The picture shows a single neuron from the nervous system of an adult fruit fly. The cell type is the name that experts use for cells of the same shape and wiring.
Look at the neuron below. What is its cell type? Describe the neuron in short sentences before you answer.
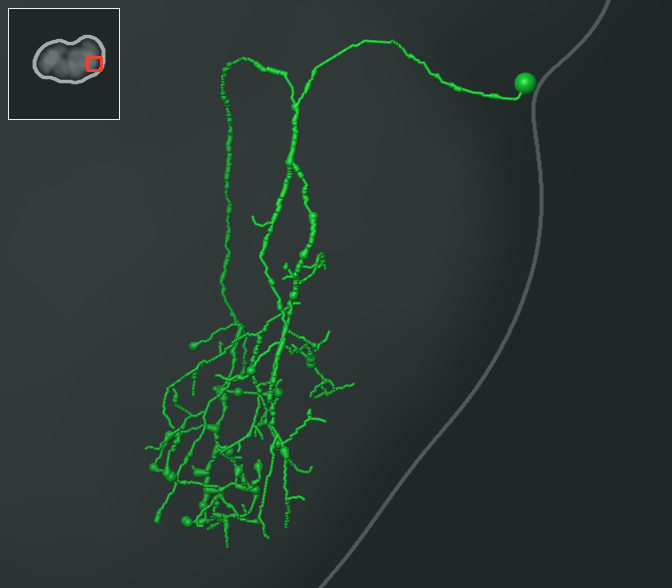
The cell body can be seen at the upper right of the picture. The picture shows dozens of branch ends. It is a central-brain intrinsic neuron. Its cell type is SLP041.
